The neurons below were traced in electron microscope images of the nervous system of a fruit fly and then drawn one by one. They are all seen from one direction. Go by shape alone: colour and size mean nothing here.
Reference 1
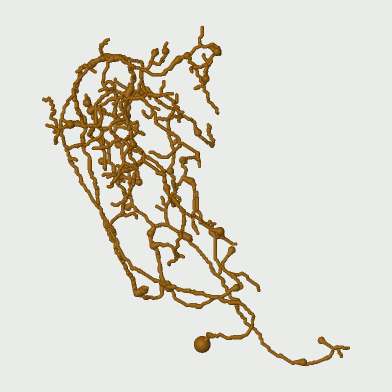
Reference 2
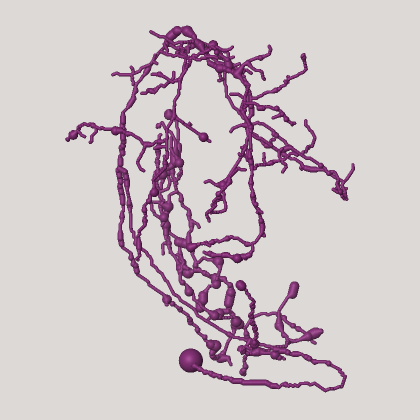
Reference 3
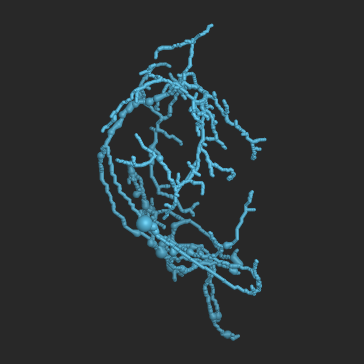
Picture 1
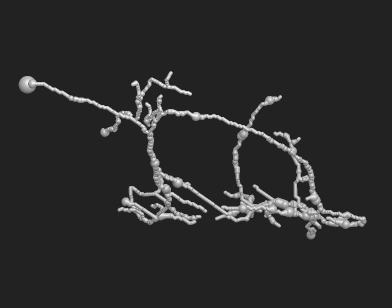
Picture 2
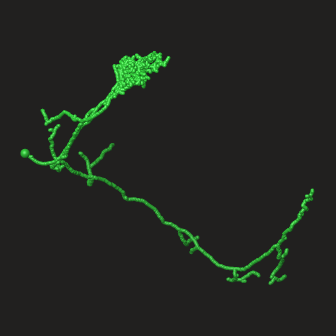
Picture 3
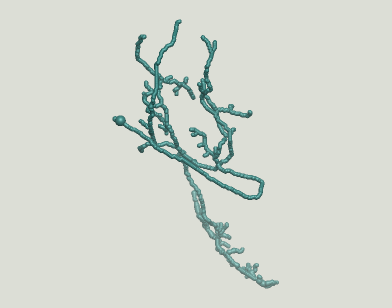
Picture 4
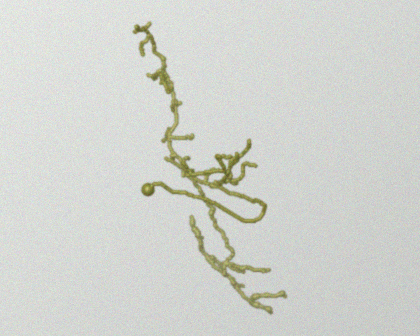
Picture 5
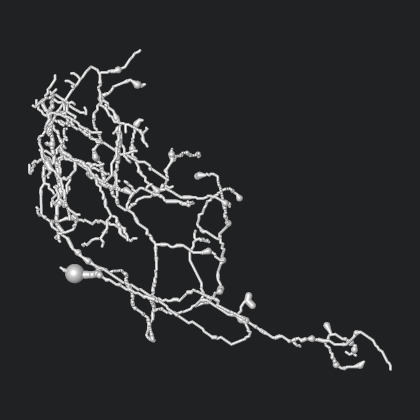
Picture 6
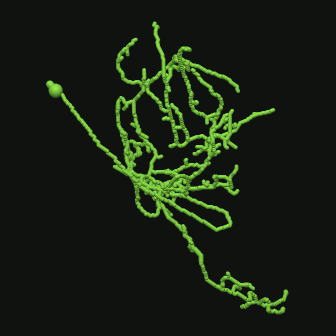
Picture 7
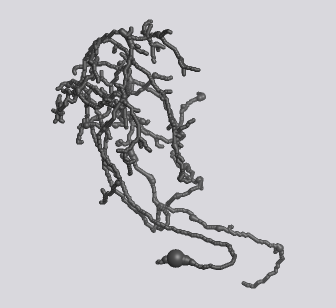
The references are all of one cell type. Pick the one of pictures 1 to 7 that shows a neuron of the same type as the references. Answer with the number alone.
7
